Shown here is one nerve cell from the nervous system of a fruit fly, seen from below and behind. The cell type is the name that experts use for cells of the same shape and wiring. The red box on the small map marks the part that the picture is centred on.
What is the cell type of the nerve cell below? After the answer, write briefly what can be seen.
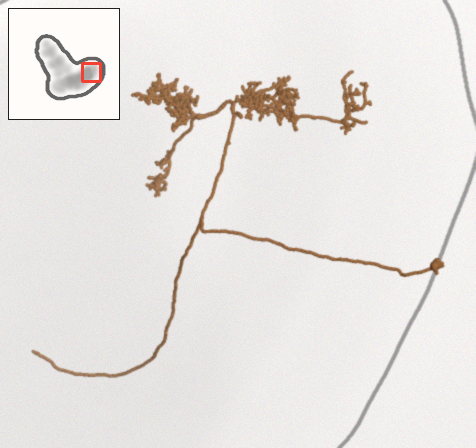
It is of cell type TmY14. This is a visual projection neuron. Its cell body lies on the right of the picture. As drawn here it is wider than it is tall.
